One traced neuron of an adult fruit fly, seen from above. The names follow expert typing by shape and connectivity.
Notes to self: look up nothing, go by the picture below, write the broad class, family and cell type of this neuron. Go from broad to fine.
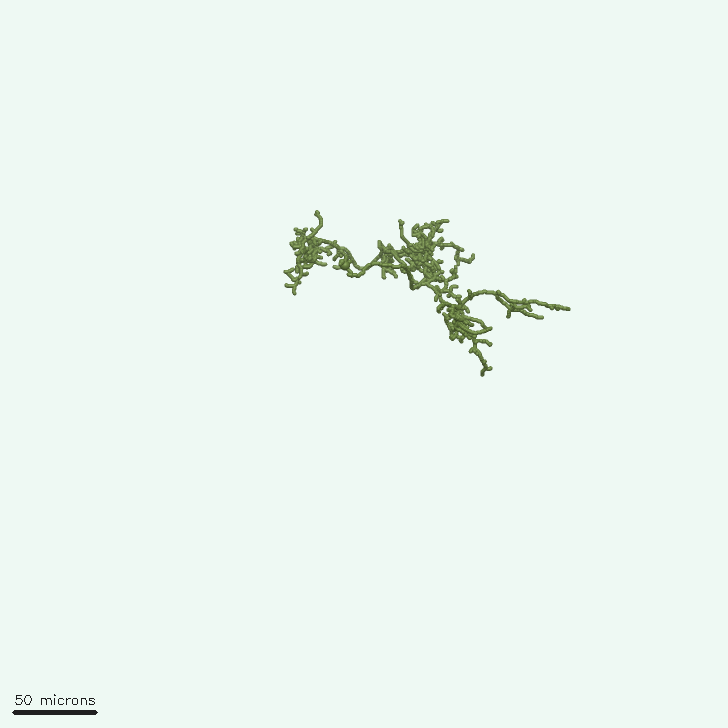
central-brain intrinsic neuron; hemilineage SMPad3; CB4159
